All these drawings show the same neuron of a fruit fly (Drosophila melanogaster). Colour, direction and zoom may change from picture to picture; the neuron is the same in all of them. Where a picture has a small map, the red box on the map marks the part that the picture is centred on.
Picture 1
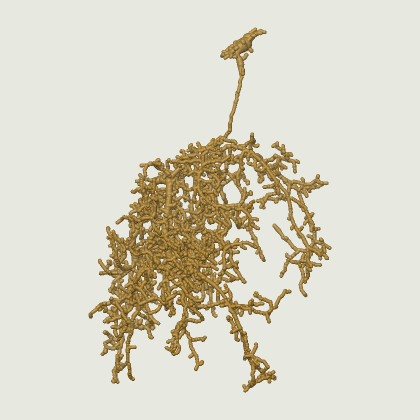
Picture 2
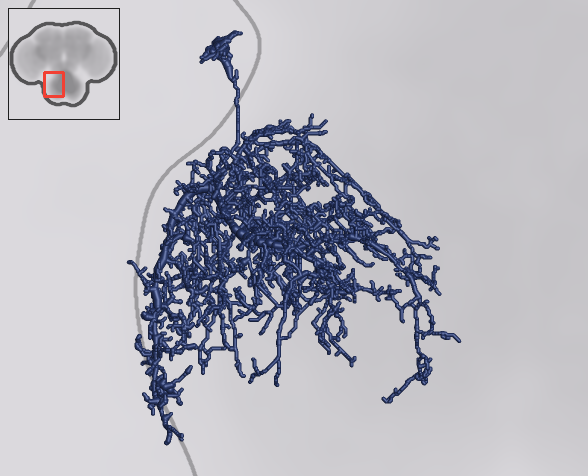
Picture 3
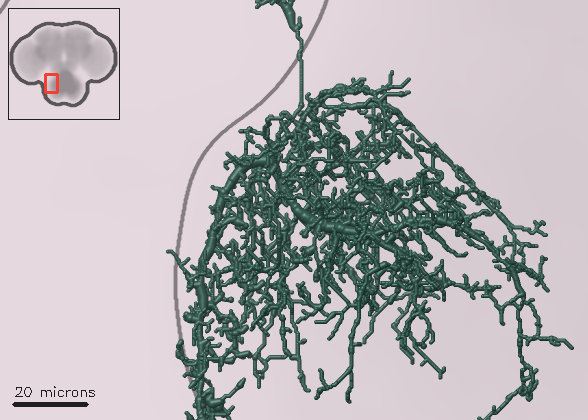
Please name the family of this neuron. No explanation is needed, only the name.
hemilineage 19A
